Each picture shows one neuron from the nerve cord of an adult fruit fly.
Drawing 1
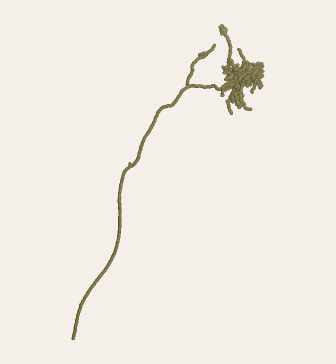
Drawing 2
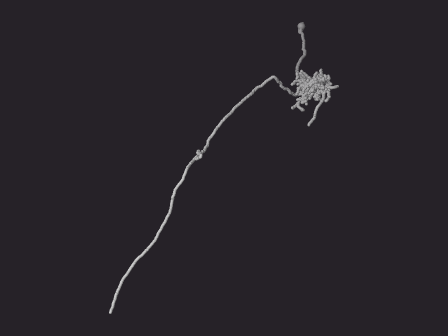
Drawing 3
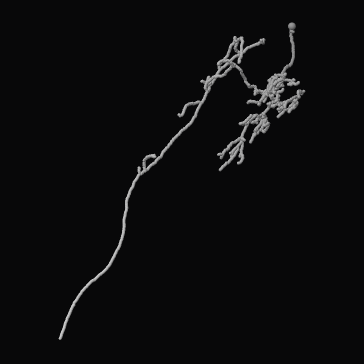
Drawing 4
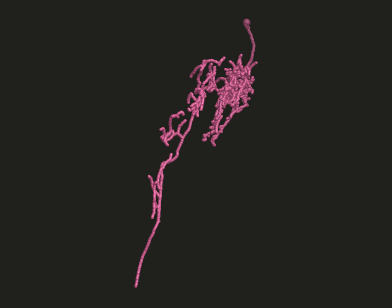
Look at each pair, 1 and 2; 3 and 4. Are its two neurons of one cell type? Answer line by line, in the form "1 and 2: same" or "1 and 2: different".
1 and 2: same
3 and 4: different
